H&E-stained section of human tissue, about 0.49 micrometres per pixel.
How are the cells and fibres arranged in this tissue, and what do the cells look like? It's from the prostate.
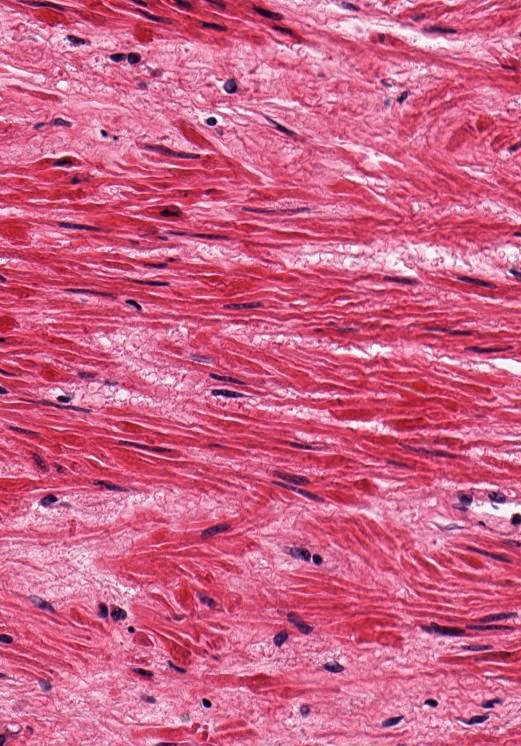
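Starting with arrangement, long bundles of spindle-shaped fibres run roughly horizontally across the whole field. Turning to staining, the fibre cytoplasm takes eosin a deep pink-red. As for the nuclei, most are elongated and cigar-shaped, lying parallel to the fibres. Last, a few small round dark nuclei are scattered among the fibres, more of them in the lower part of the field.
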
